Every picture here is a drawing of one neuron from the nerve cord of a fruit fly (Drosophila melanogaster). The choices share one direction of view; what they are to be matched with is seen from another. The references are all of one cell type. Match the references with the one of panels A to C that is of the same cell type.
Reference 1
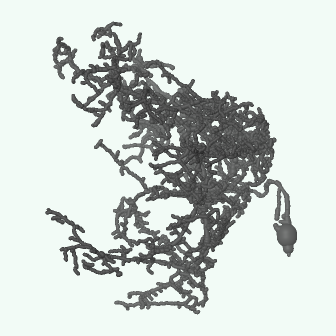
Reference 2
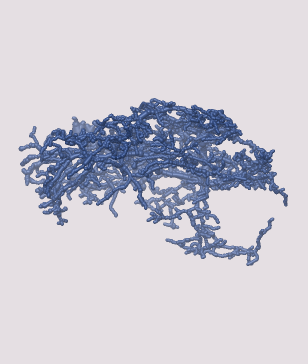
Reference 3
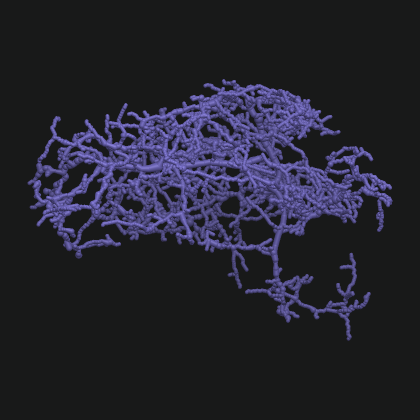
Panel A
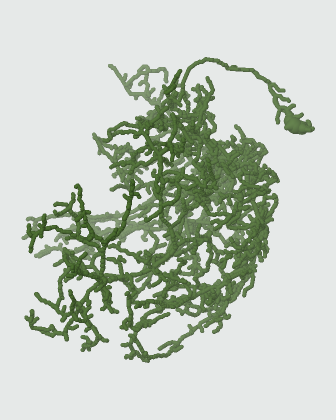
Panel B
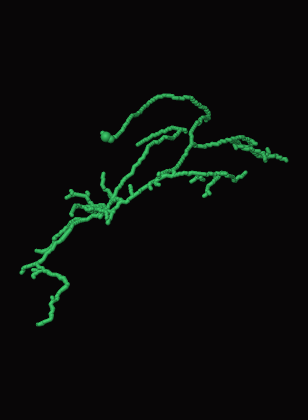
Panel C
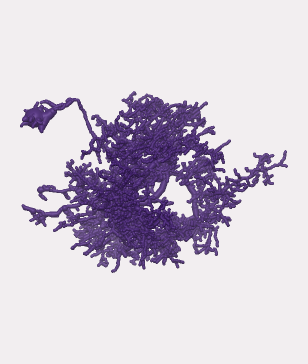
A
